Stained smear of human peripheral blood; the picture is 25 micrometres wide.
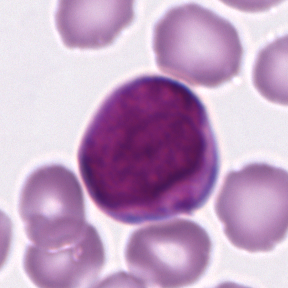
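Myeloblast, the central cell: its outline is smooth and roughly round, just a little flattened on the lower side. Note the deep purple chromatin in a fine, stippled pattern rather than coarse blocks. Cytoplasm is scant, only a thin rim, and what shows of it is mostly a pale bluish crescent along the lower edge.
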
